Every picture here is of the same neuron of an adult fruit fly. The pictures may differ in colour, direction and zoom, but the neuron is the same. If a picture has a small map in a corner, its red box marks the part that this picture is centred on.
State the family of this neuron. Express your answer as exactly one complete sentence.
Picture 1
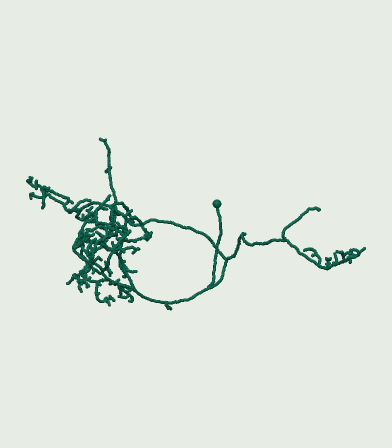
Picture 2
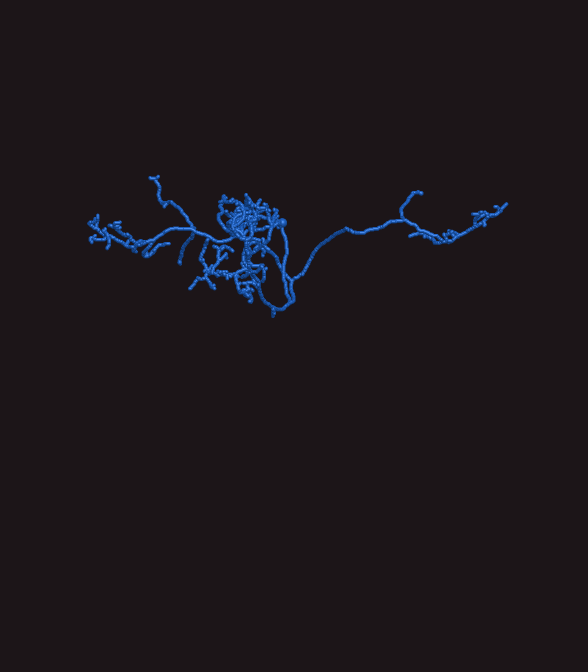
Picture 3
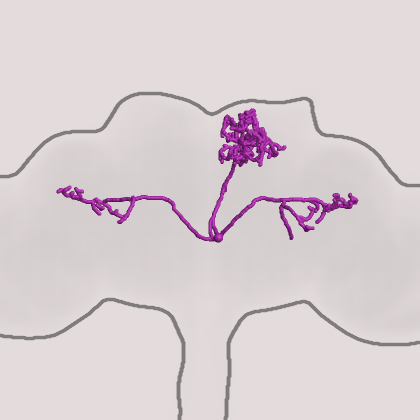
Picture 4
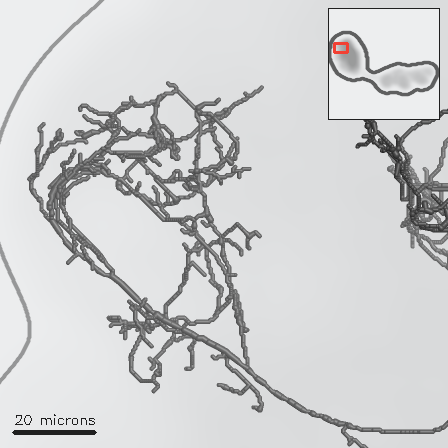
Of the families, hemilineage DM1_antero_dorsal is the one for this neuron.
